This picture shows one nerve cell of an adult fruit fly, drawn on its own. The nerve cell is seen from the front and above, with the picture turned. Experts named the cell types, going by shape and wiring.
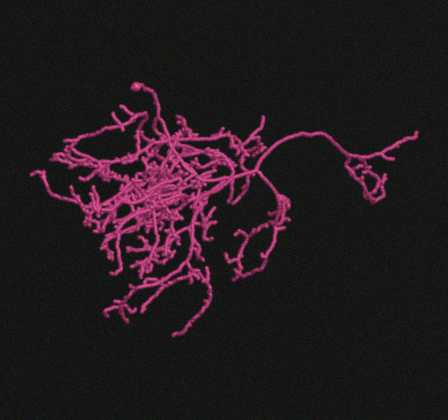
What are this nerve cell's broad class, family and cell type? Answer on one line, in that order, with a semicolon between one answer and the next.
nerve-cord intrinsic neuron; hemilineage 18B; IN18B011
